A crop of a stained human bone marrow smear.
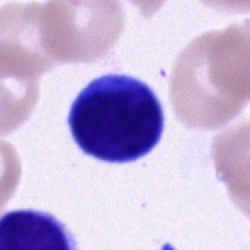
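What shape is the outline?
Round and smooth.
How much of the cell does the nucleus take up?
Nearly all of it, leaving little or no visible cytoplasm.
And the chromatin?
Dense, dark blue-purple throughout.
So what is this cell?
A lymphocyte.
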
